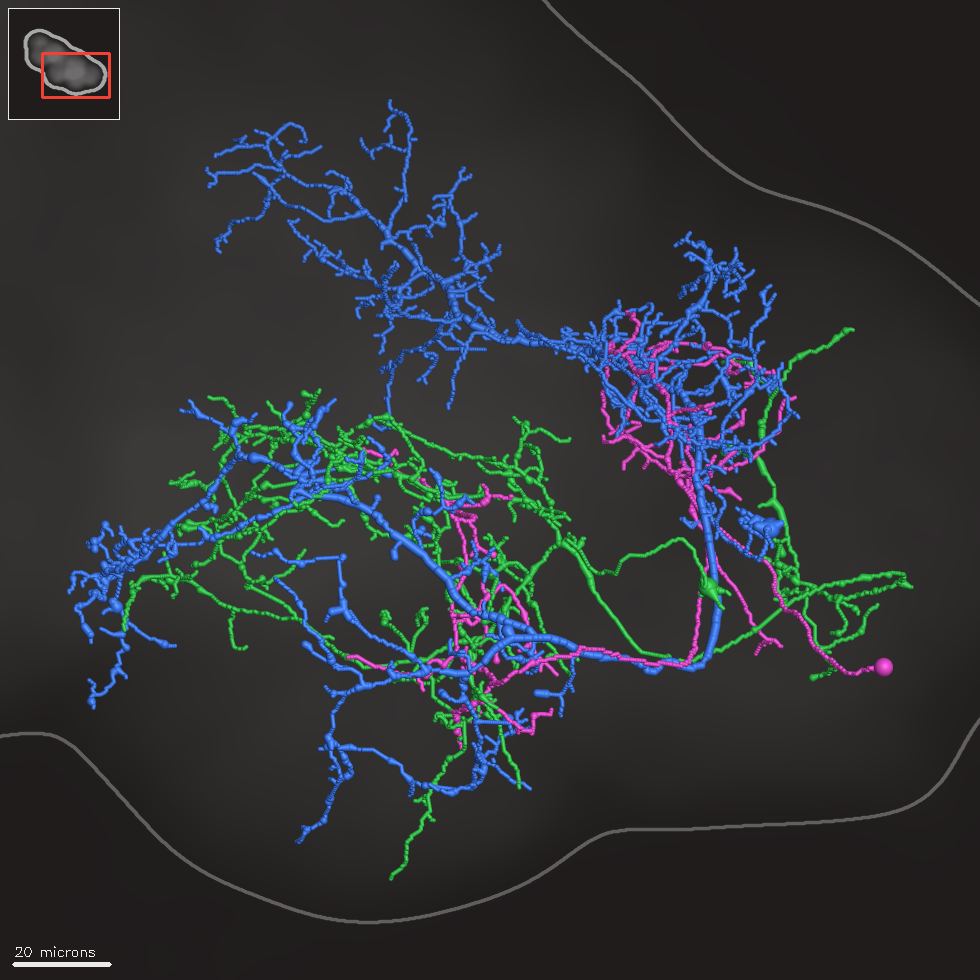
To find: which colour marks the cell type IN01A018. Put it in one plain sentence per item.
The colour is blue.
